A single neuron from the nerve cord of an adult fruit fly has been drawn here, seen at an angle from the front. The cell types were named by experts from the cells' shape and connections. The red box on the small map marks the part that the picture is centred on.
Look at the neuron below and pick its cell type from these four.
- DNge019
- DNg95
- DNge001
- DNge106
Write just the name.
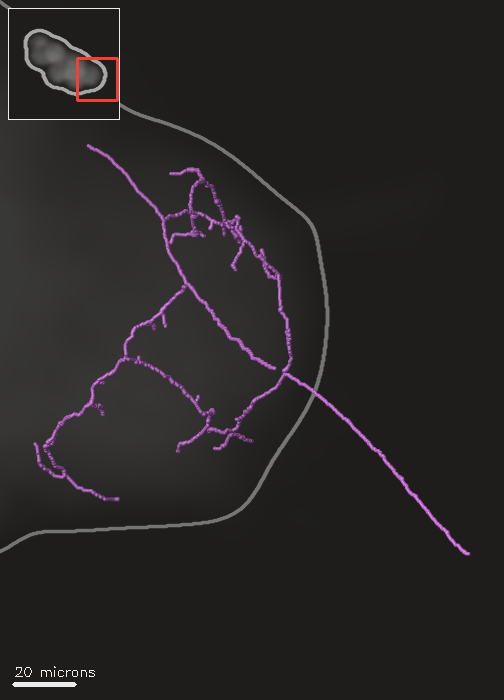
DNge001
